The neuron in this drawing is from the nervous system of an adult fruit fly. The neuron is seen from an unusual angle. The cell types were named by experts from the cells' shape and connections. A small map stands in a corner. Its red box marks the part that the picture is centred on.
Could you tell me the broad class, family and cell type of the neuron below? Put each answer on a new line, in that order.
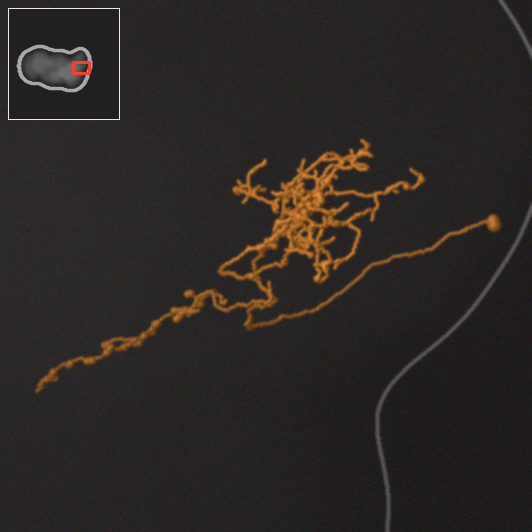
nerve-cord intrinsic neuron
hemilineage 09A
IN09A082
